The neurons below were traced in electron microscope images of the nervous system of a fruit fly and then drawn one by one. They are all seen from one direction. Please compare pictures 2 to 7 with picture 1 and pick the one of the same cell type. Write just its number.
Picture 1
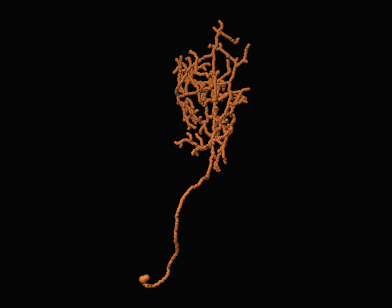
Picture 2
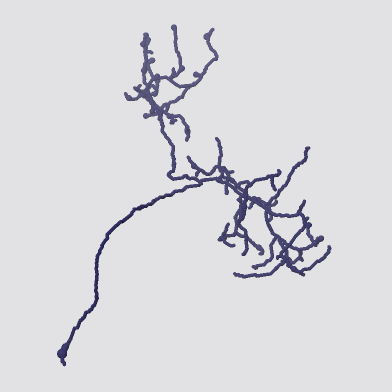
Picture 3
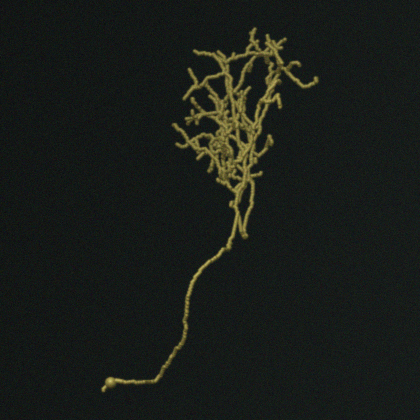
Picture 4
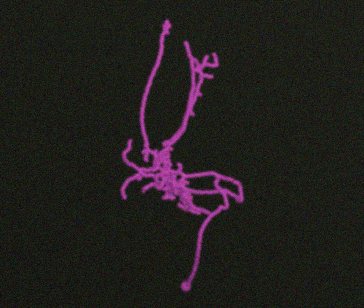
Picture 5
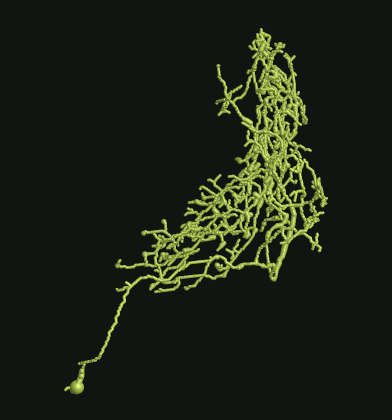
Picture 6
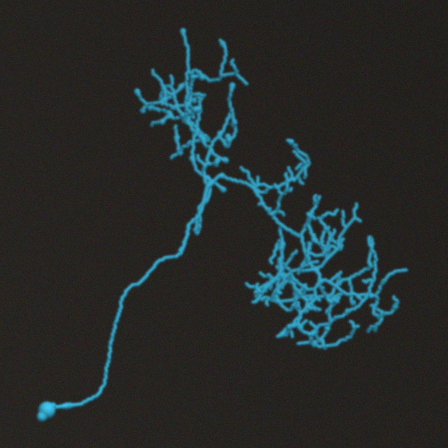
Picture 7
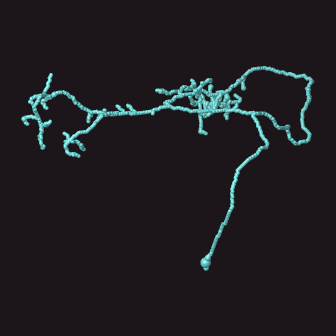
3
